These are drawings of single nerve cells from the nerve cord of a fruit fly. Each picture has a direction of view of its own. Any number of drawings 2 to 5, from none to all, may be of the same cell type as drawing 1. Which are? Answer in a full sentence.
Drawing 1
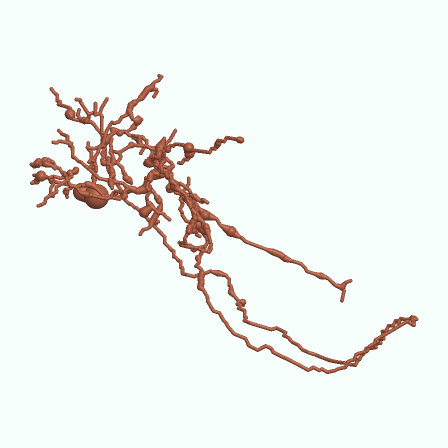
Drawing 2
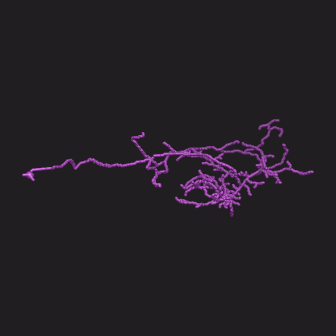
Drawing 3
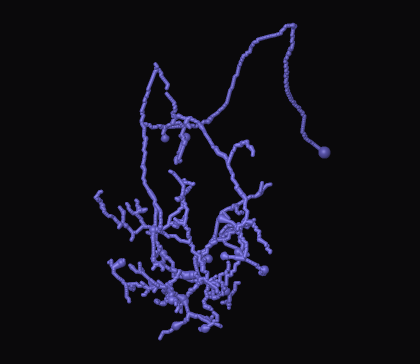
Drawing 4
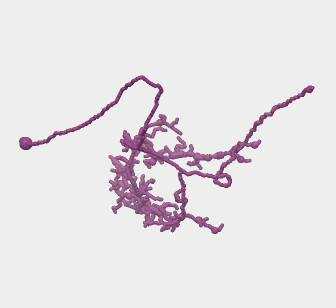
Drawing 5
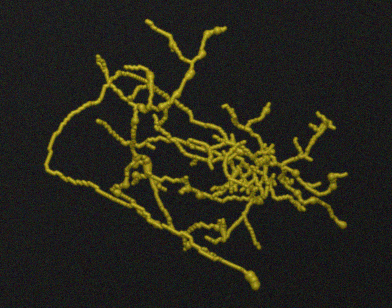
Drawing 4 is of the same cell type.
